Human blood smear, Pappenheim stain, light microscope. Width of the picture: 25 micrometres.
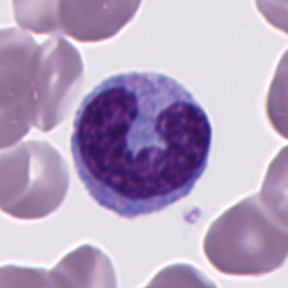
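Monocyte, central cell, stained blood smear. Outline round, edge slightly fuzzy. Chromatin dark purple, in coarse strands with paler gaps, not smooth. Cytoplasm pale grey-blue; only fine, faint granularity, no coarse granules.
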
